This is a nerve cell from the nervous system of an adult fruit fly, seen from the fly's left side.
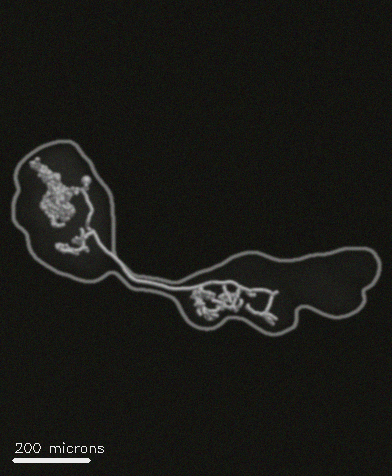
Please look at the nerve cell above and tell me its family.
DNpe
